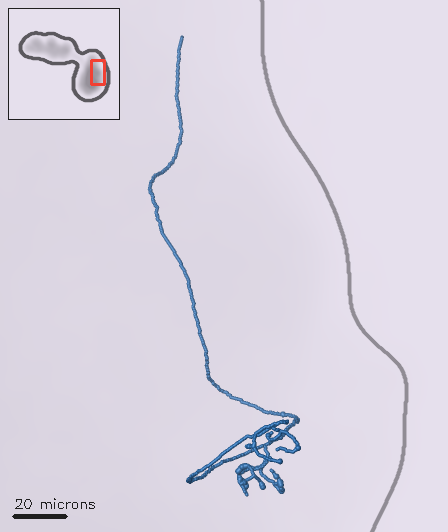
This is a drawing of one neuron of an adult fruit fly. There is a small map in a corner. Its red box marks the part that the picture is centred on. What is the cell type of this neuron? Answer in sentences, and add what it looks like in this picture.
The cell type is ORN_VM7d. Its broad class is sensory neuron entering the brain. No cell body is drawn. From top to bottom in the picture it spans about 180 microns. There are a dozen or fewer branch ends.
